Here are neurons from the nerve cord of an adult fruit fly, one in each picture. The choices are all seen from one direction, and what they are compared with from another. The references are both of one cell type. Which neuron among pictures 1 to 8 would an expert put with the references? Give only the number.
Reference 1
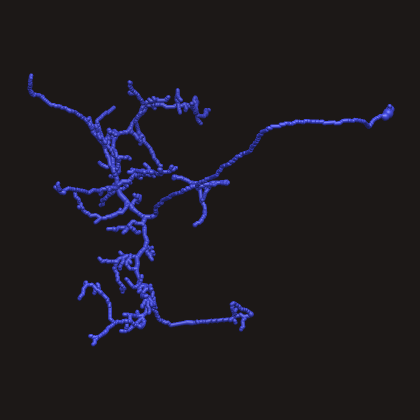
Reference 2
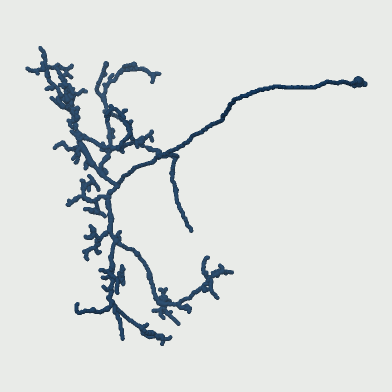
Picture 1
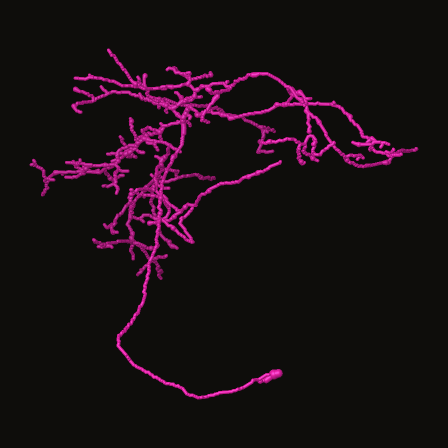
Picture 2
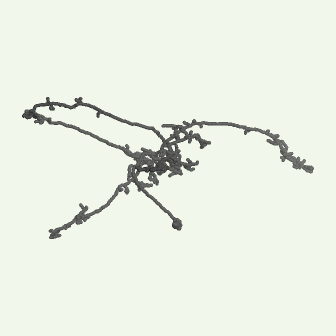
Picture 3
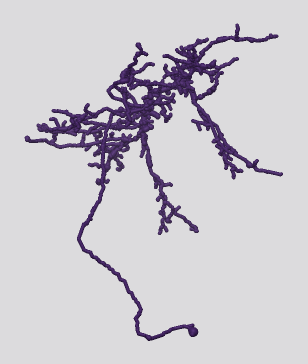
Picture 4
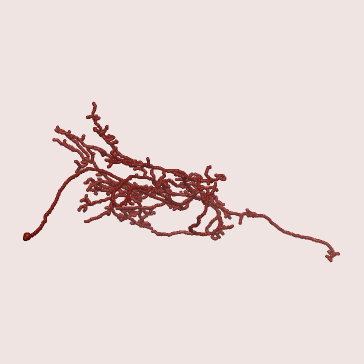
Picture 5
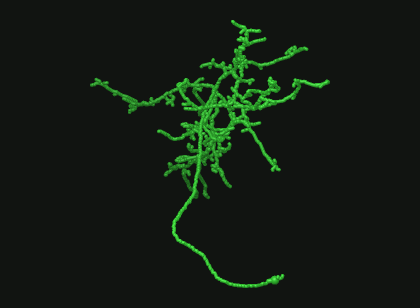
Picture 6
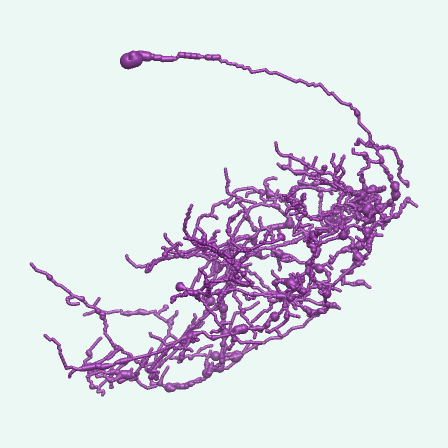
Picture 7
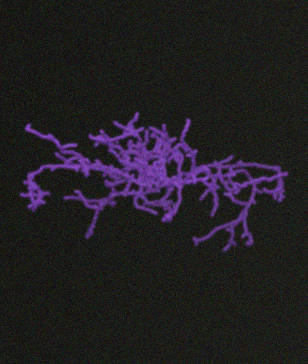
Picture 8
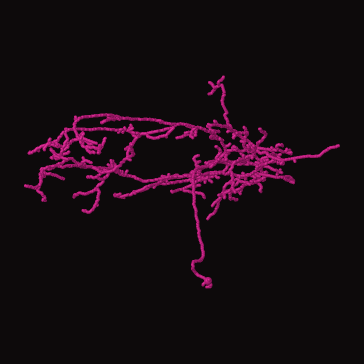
1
